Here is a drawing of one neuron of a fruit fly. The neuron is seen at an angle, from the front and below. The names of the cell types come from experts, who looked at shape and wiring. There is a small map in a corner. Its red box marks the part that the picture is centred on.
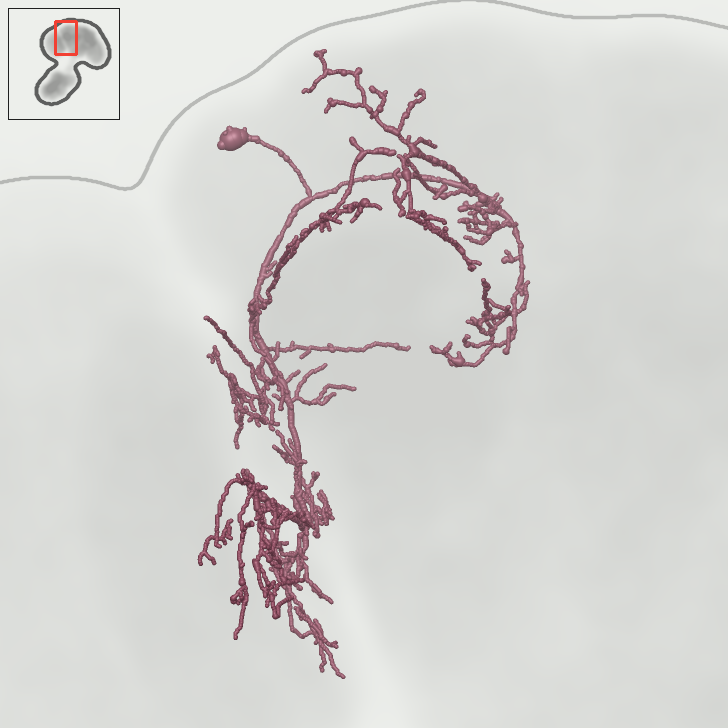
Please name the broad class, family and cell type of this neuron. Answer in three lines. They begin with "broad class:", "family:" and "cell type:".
broad class: visual projection neuron
family: hemilineage SLPpl1
cell type: SLP250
